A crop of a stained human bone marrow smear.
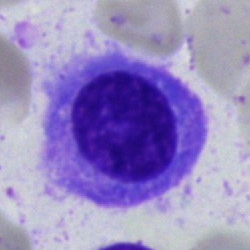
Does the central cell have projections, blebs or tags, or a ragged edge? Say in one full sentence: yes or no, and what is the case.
Yes, the border of the cell is ragged or frayed, or shows projections, blebs or tags.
